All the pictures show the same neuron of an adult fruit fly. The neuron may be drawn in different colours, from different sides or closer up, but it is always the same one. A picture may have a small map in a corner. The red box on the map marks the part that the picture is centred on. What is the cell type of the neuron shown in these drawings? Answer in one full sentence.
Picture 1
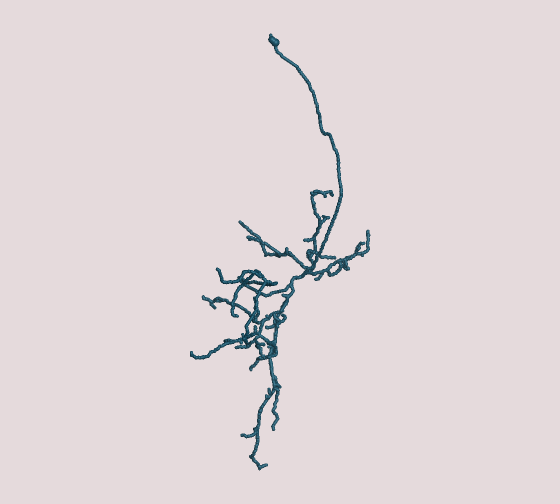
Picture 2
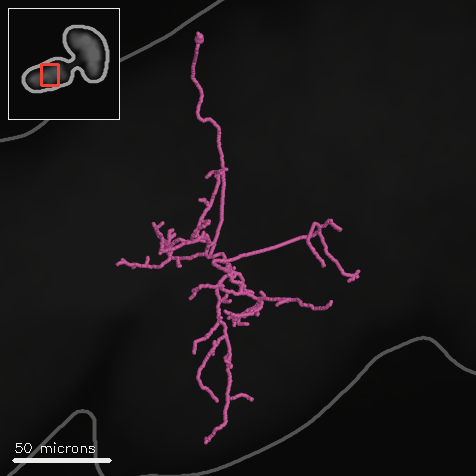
This neuron is categorized as cell type IN09B050.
